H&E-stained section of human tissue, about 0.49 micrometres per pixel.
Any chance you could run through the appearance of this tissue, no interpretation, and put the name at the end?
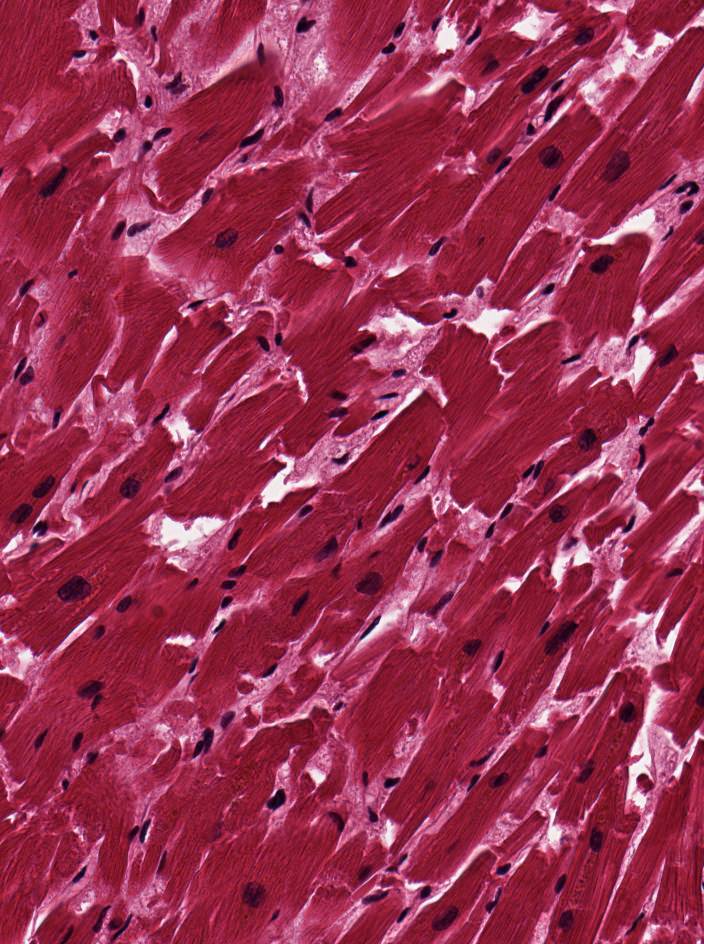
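The muscle fibres branch and join with neighbouring fibres. Their cytoplasm is deep red, with fine streaks running along the fibre length. Their nuclei are larger and rounder than the slender nuclei lying between fibres. The narrow, pale pink stroma between fibres holds many small, dark, elongated nuclei. This is the left ventricle of the heart.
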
